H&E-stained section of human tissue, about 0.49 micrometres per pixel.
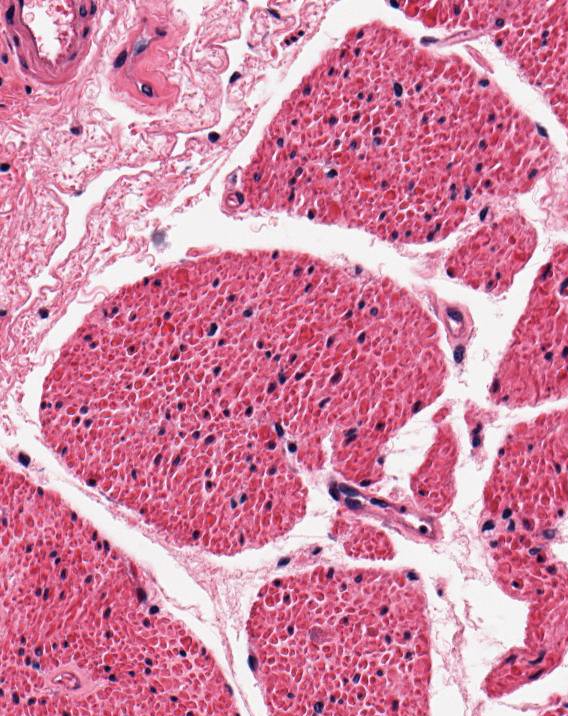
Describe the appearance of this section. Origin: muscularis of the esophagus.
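Large rounded smooth muscle bundles fill the field, separated by thin loose connective tissue strands. Muscle cells, cut mostly in cross-section, form small closely packed polygonal profiles. Scattered singly, nuclei are round-to-oval, dark blue. Small blood vessels lie in upper-left connective tissue and inter-bundle septa.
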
